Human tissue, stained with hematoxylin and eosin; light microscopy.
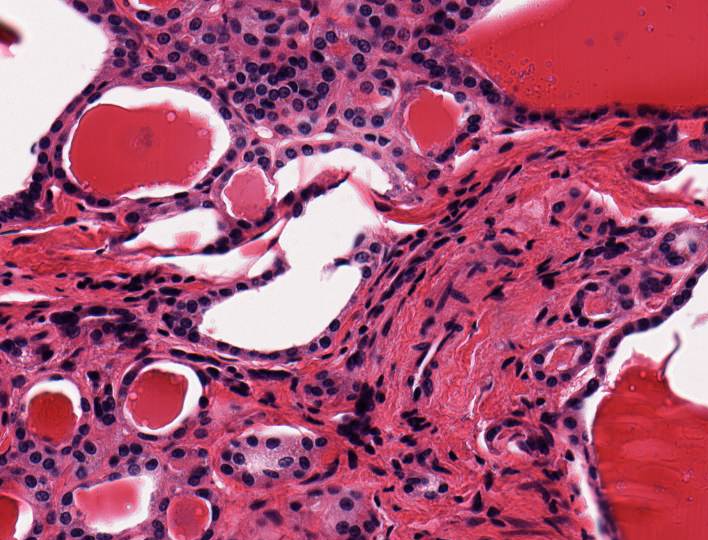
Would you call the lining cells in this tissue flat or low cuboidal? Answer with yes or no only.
Yes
